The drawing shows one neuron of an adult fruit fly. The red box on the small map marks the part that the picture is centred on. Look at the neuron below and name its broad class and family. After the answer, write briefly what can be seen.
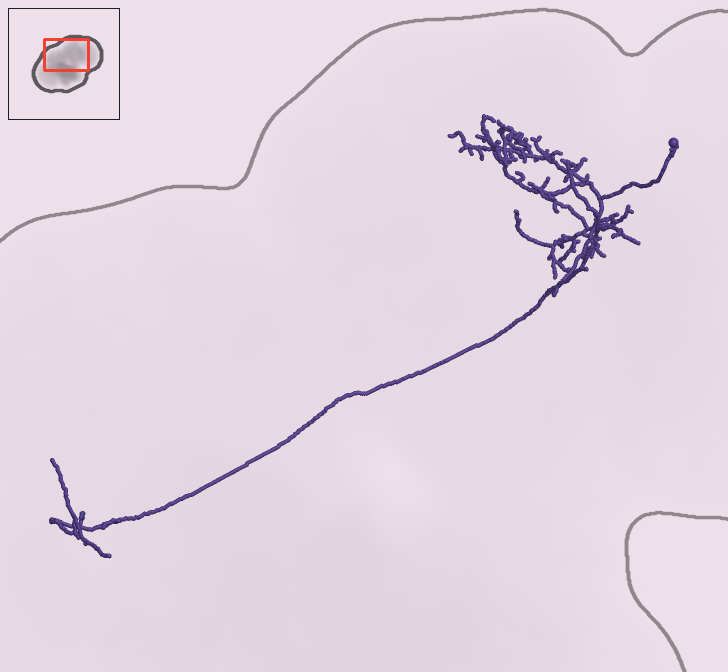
This is a central-brain intrinsic neuron. The family is hemilineage VLPl2_posterior. The cell body is at the upper right of the picture. Dozens of branch ends can be seen.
